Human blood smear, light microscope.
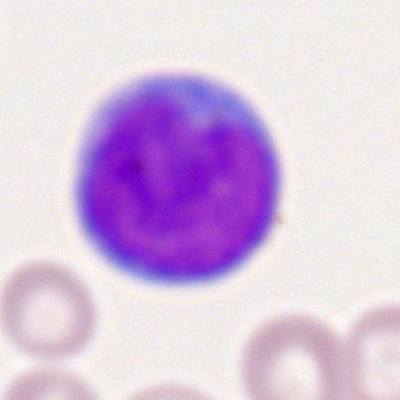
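Myeloblast, central cell, stained blood smear. Nucleus fills most of cell. Notch indents nucleus from its top edge. Chromatin stains deep purple. Cytoplasm blue.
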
